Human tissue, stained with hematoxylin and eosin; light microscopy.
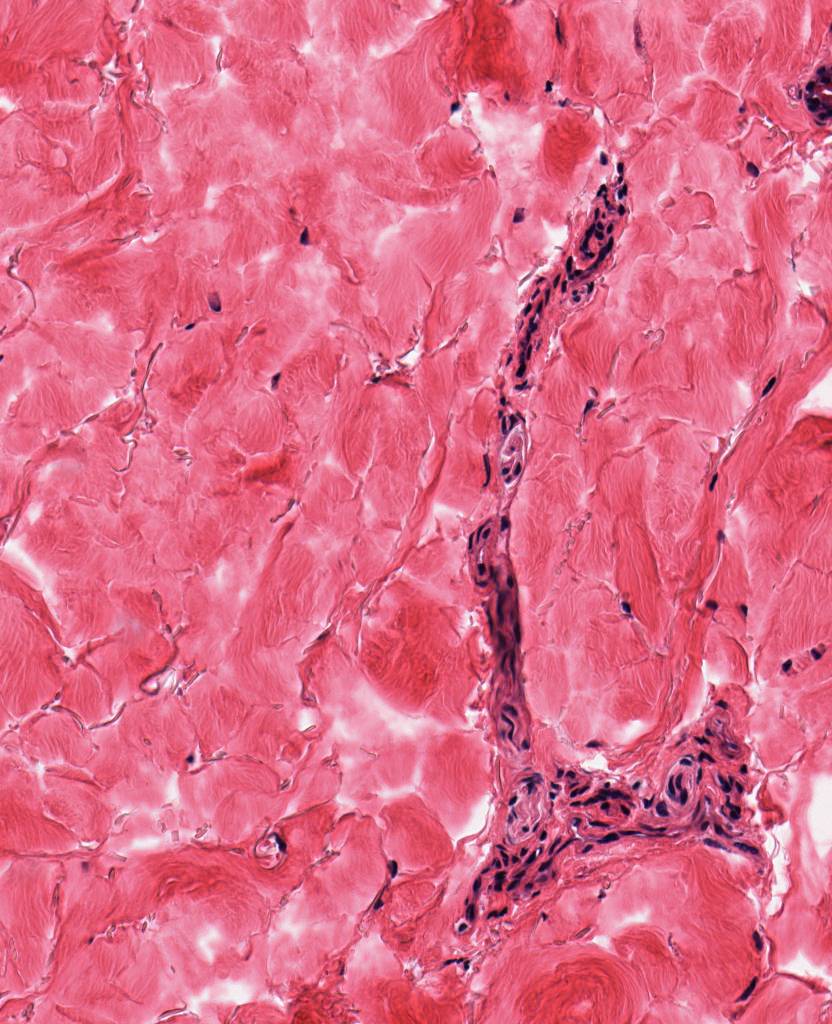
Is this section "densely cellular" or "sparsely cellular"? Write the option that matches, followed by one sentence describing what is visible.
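Sparsely cellular. Nuclei are sparse among the pink bundles and lie singly.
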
